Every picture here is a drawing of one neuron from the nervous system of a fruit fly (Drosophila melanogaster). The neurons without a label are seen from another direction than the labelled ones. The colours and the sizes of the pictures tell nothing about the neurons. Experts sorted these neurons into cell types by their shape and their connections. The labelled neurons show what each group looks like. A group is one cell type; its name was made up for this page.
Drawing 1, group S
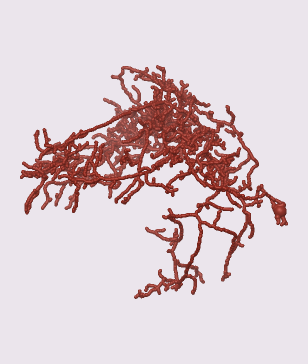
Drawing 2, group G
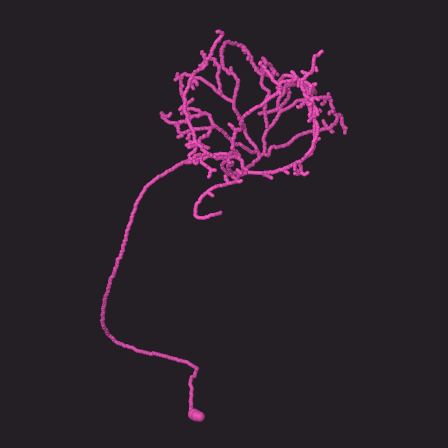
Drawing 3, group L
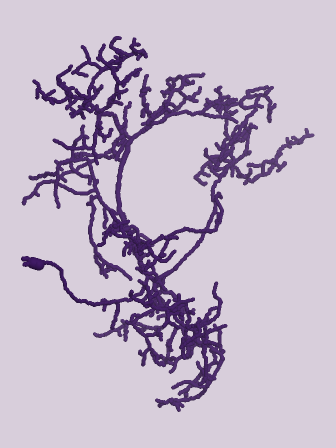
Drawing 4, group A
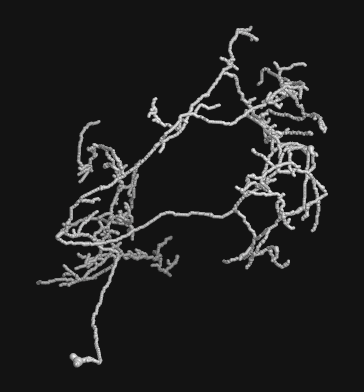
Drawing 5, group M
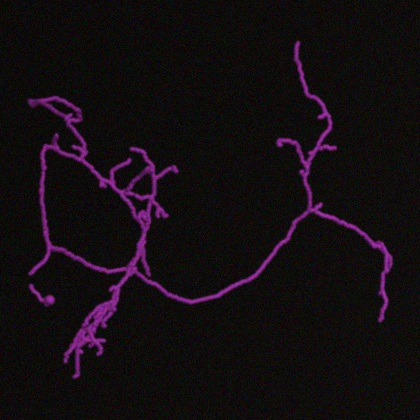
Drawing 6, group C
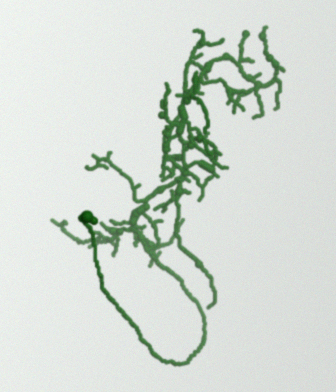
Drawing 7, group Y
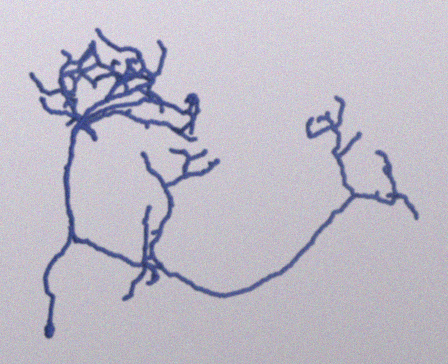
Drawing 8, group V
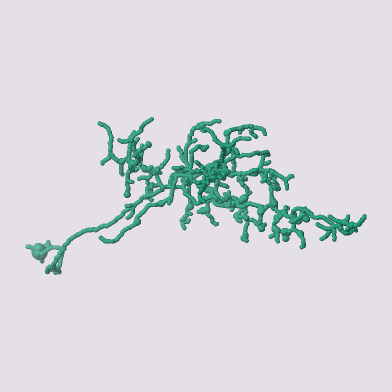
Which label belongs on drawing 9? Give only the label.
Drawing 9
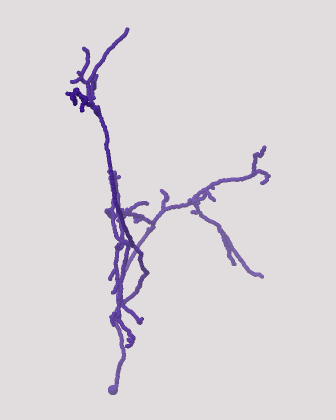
group M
